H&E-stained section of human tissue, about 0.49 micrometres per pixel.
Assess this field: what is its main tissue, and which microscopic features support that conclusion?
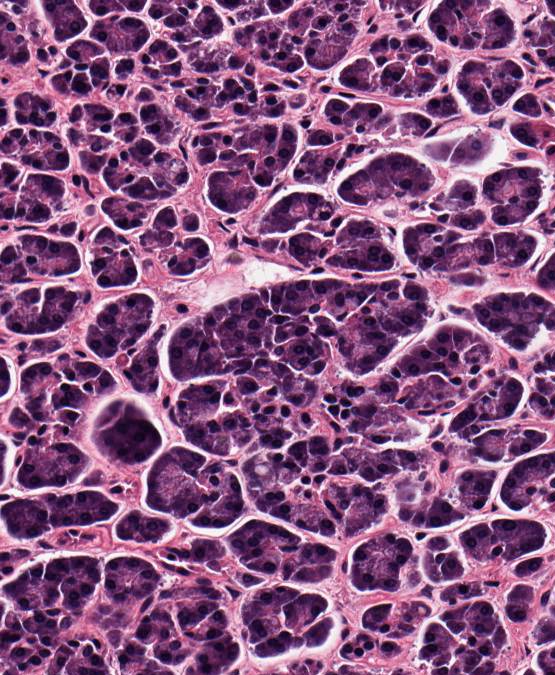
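Exocrine pancreas occupies the field. Its cells lie throughout in rounded nests of varying size, separated by thin strands of pink, fibrous stroma. The cytoplasm is dark purple and granular, not pale and foamy as in Brunner glands.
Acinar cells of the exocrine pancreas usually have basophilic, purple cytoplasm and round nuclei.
The nuclei here are small, round and dark.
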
